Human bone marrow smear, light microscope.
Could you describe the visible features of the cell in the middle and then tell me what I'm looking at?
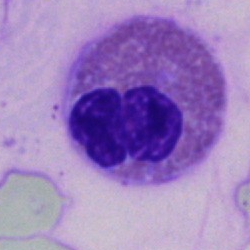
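Look first at the outline: it is round and smooth. The nucleus sits in the lower half of the cell. Notice how abundant the cytoplasm is, covering more of the cell than the nucleus does, and see its lilac-purple colour. This is an eosinophil.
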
